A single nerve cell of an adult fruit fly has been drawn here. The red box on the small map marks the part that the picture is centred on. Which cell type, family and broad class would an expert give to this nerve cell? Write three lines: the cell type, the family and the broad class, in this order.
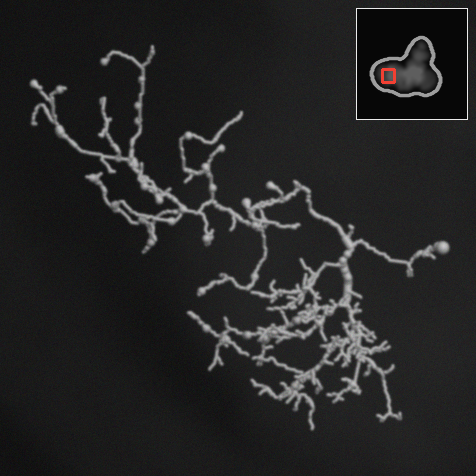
LPi3b
LPi
optic-lobe intrinsic neuron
